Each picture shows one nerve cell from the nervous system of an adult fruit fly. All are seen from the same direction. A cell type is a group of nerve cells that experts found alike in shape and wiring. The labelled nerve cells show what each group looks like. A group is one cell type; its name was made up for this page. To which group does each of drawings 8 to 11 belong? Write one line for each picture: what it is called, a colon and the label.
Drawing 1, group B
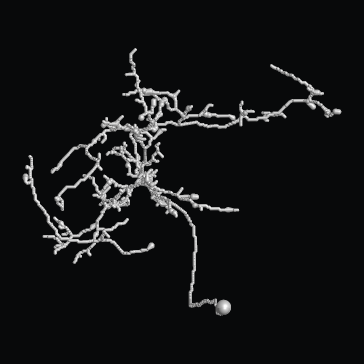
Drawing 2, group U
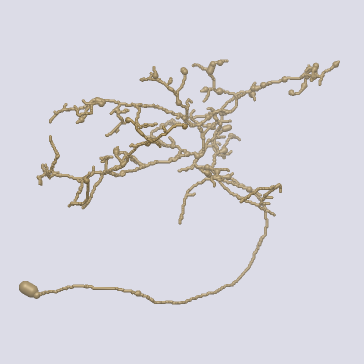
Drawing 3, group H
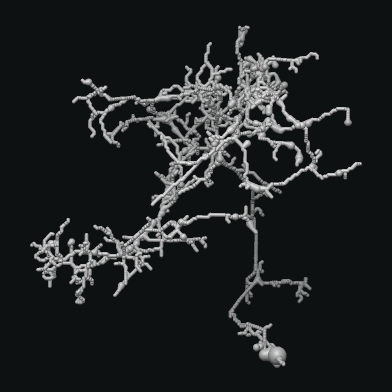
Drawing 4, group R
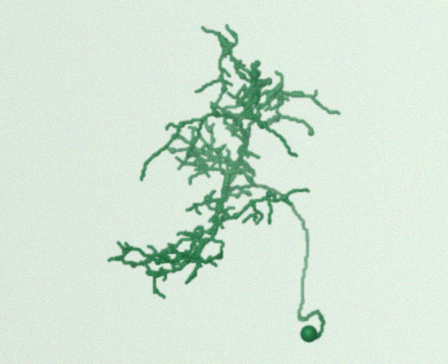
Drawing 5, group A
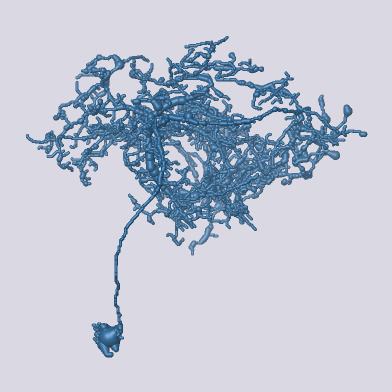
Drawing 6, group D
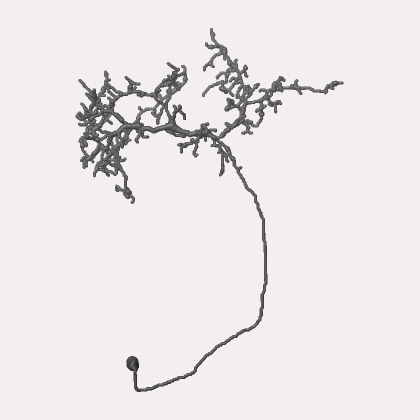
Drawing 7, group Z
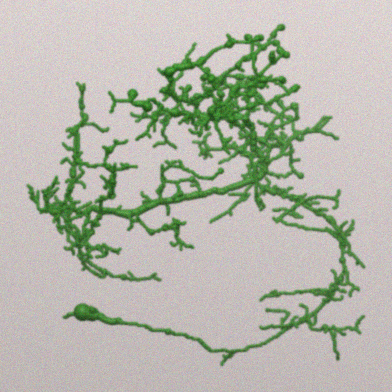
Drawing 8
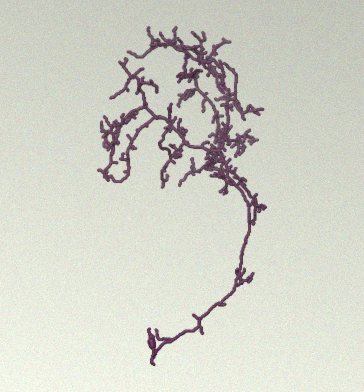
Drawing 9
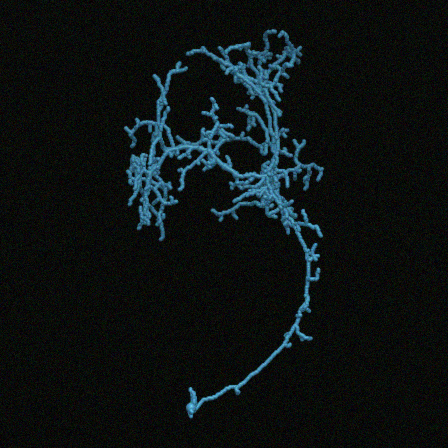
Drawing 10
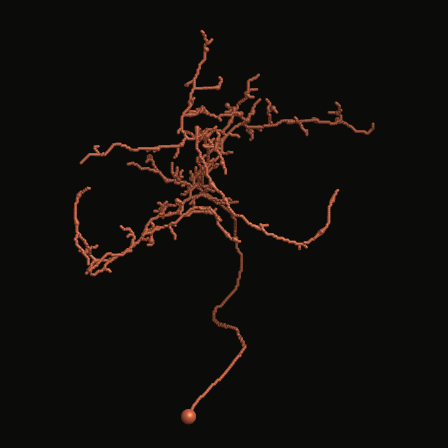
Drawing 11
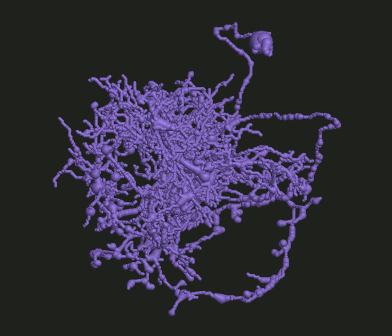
8: group H
9: group Z
10: group B
11: group A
